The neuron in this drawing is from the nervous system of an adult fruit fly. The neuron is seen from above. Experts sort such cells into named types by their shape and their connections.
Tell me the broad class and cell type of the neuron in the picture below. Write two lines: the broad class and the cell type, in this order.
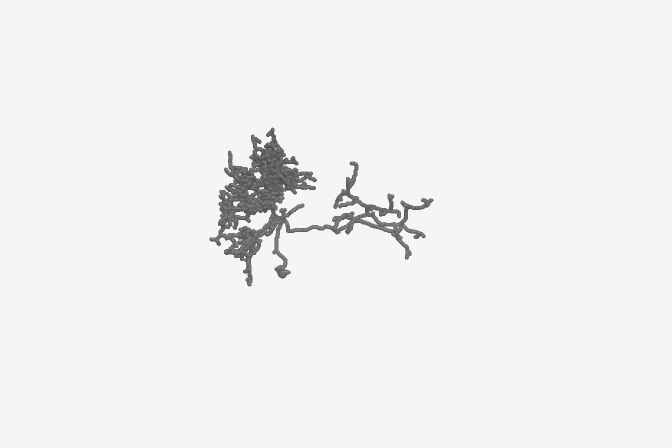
central-brain intrinsic neuron
GNG148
